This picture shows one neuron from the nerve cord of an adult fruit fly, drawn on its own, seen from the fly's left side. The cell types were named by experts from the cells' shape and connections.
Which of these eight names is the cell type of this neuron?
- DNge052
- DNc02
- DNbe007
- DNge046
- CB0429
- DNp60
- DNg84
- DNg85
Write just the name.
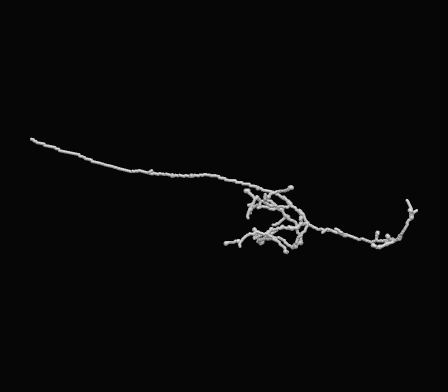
DNg85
